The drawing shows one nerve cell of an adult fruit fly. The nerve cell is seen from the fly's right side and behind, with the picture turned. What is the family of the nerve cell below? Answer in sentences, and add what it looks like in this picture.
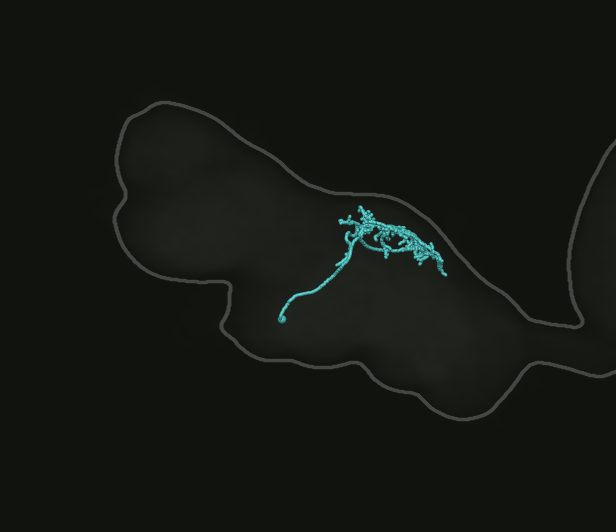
The family is hemilineage 06A. Its broad class is nerve-cord intrinsic neuron. The cell body can be seen in the middle of the picture. In this view it is wider than it is tall.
